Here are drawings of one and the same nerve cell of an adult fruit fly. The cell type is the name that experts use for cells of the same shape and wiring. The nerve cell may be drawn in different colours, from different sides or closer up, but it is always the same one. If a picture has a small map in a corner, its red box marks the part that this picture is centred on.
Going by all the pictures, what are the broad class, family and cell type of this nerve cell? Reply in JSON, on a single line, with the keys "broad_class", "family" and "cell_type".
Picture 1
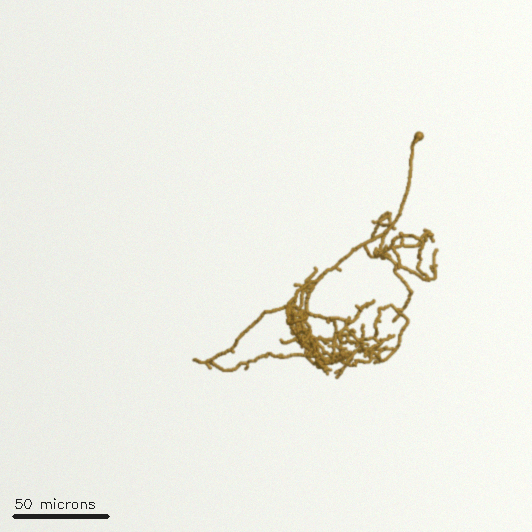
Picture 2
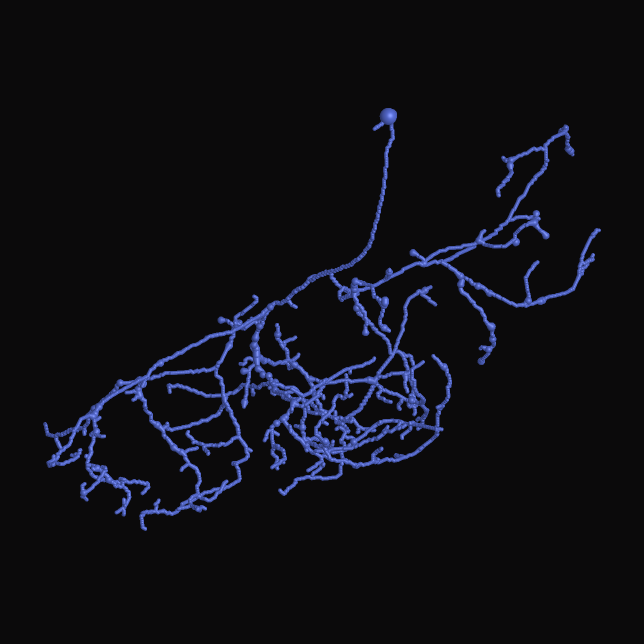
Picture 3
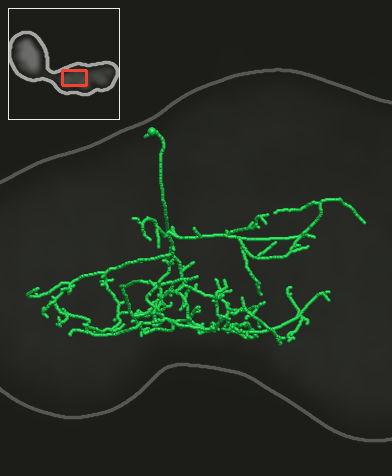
{"broad_class": "nerve-cord intrinsic neuron", "family": "hemilineage 11A", "cell_type": "IN11A014"}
